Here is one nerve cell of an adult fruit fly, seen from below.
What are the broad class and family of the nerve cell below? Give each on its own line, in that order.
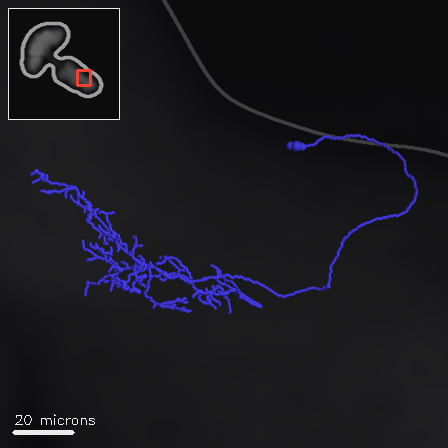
nerve-cord intrinsic neuron
hemilineage 09A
